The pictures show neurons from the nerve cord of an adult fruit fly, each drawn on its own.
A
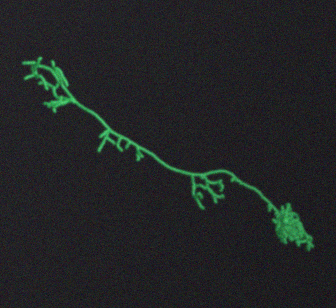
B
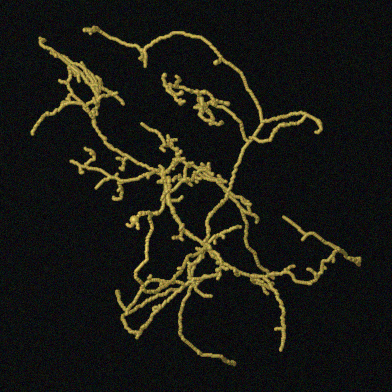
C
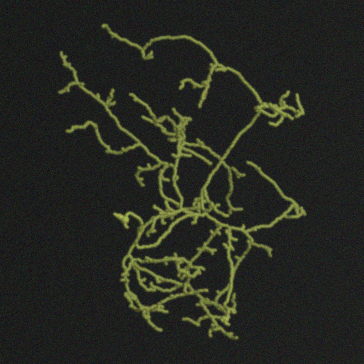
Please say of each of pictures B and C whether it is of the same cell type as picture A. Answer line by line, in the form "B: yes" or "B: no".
B: no
C: no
